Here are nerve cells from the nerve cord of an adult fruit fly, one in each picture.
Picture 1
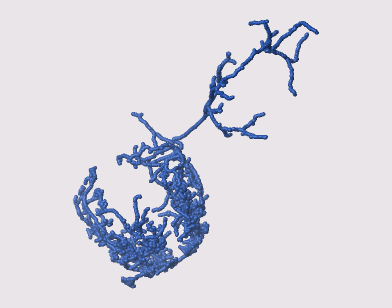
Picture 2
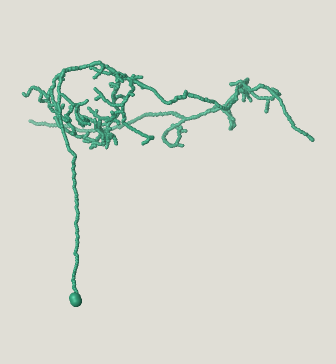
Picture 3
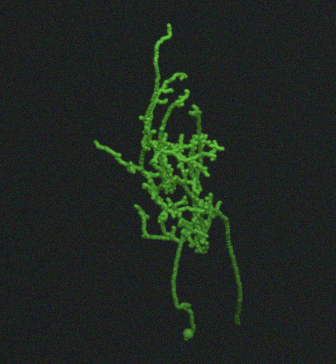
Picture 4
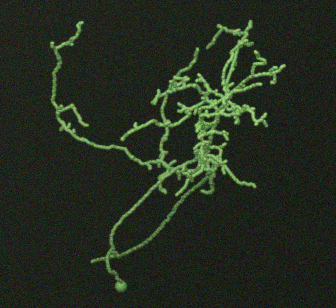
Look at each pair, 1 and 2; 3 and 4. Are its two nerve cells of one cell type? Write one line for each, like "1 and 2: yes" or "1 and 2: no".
1 and 2: no
3 and 4: yes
